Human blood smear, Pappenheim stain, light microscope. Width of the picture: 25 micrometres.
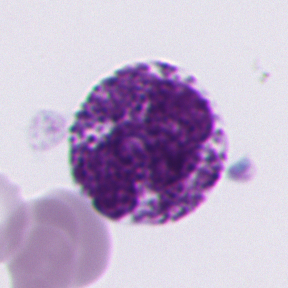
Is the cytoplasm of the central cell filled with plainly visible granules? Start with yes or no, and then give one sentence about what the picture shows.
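Yes. The cell is packed with coarse dark purple granules.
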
